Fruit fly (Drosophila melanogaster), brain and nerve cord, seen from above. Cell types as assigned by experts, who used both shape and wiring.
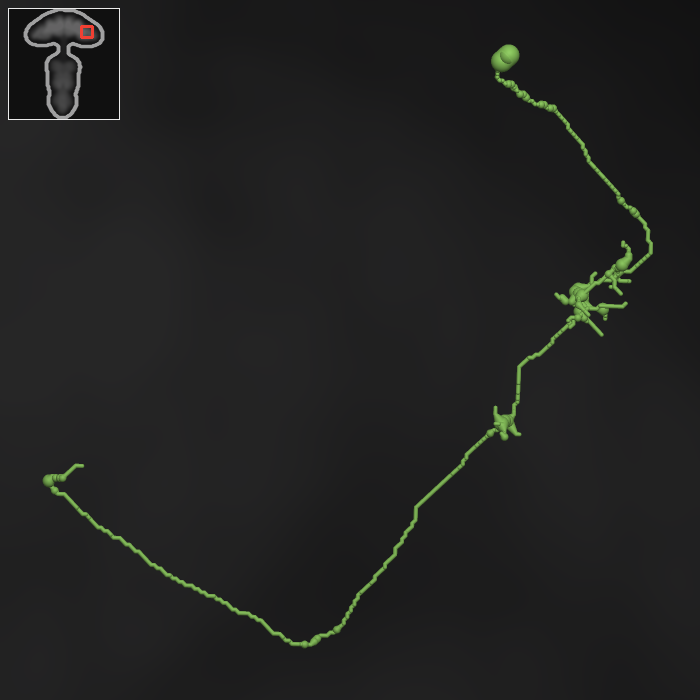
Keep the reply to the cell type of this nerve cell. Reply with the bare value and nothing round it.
Tm20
